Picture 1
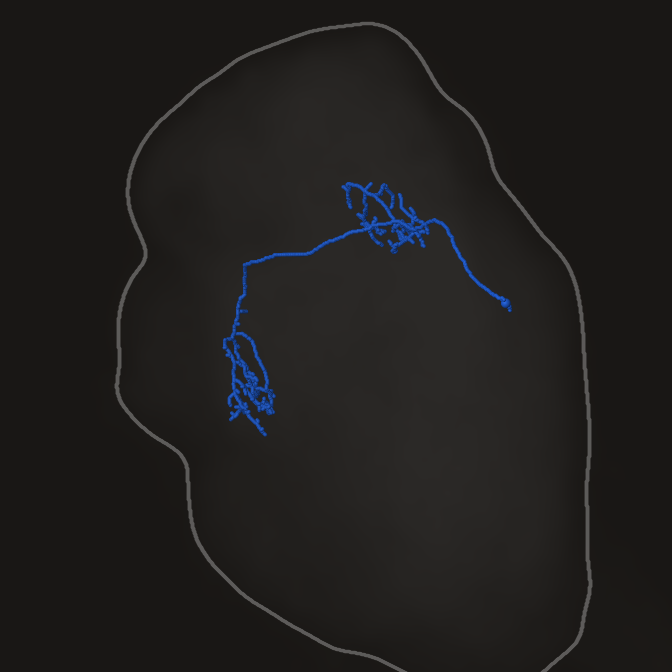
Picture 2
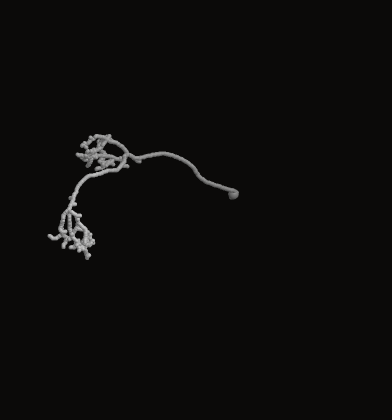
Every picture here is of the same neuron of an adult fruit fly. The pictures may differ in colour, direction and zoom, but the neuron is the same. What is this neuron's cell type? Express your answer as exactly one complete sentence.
This neuron is typed as AVLP584.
